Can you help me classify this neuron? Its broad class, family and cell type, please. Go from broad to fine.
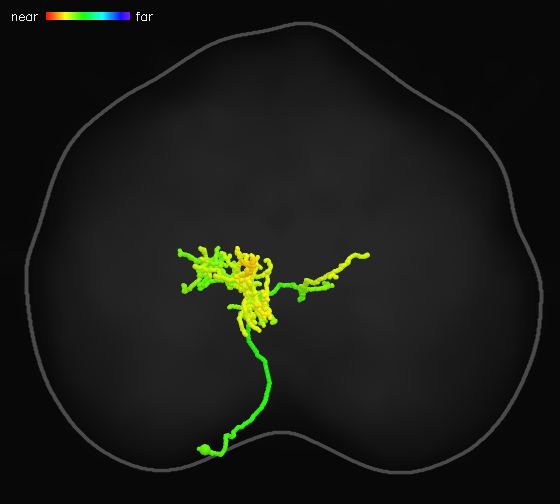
nerve-cord intrinsic neuron; hemilineage 05B; IN05B088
